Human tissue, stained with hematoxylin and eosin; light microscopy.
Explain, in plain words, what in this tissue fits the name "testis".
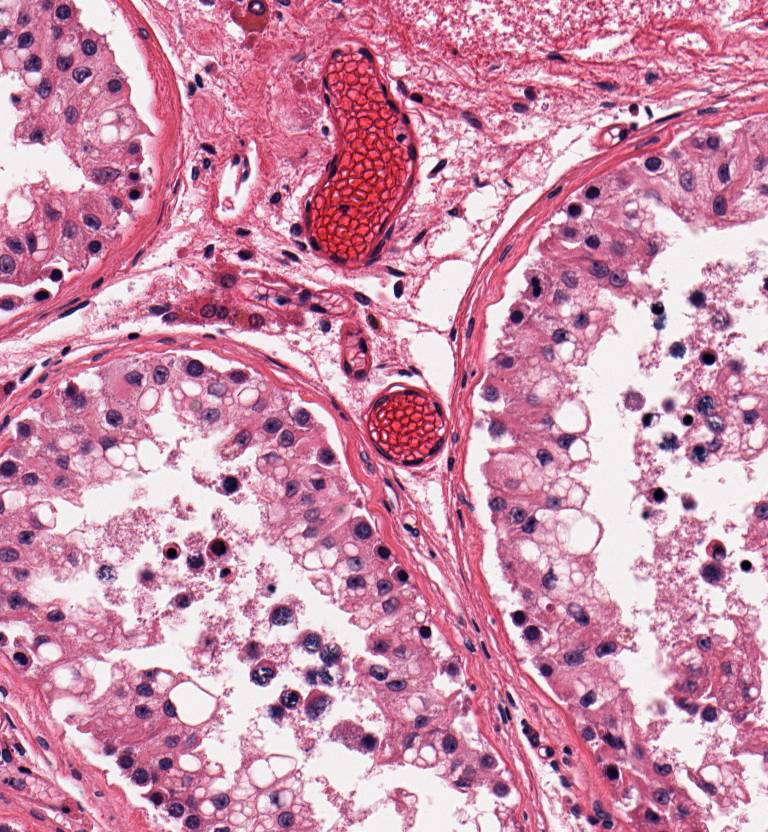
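Testis is the tissue. Item one: parts of at least three large, curved tubules fill the field, with narrow bands of interstitial tissue between them meeting near the centre.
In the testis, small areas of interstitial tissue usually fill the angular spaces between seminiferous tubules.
Item two: each tubule has a thin pink fibrous wall whose flattened, elongated dark nuclei follow its curve.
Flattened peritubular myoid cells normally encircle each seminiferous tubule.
Item three: a stratified epithelium several cells deep, of rounded cells with round nuclei, lines the tubules.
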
